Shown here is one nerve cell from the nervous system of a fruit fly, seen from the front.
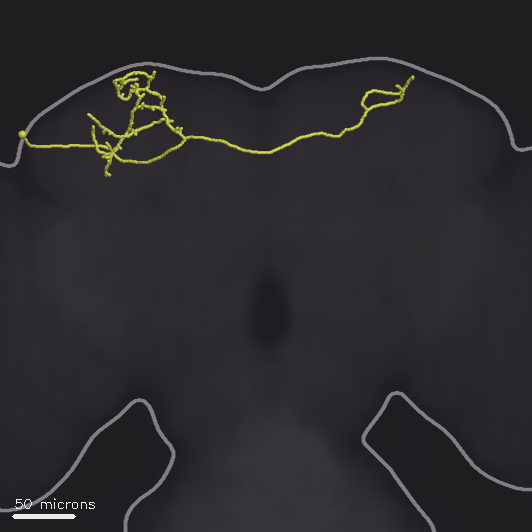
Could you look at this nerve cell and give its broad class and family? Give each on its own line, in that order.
central-brain intrinsic neuron
hemilineage LHp2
